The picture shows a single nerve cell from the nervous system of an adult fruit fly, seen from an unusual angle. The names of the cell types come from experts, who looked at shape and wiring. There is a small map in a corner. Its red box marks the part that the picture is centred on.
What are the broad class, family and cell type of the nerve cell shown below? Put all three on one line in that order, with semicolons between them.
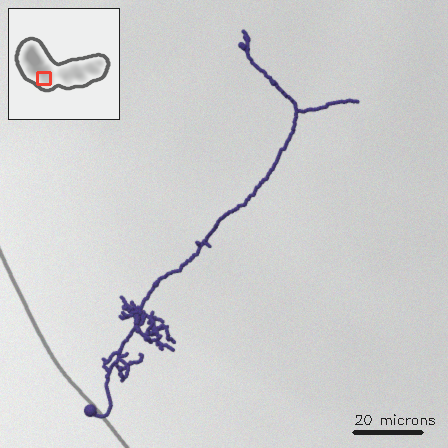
optic-lobe intrinsic neuron; TmY; TmY3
